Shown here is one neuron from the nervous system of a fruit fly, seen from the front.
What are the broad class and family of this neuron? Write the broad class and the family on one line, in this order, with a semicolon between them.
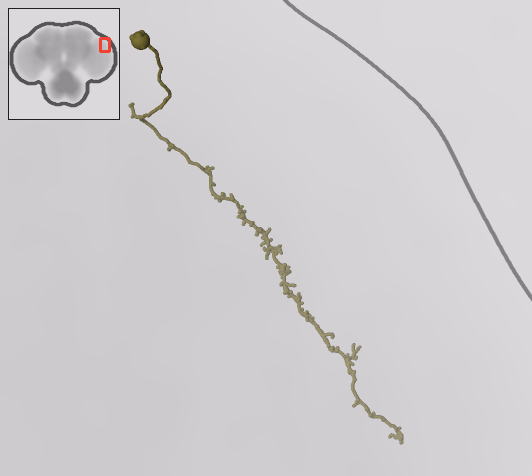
optic-lobe intrinsic neuron; Dm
